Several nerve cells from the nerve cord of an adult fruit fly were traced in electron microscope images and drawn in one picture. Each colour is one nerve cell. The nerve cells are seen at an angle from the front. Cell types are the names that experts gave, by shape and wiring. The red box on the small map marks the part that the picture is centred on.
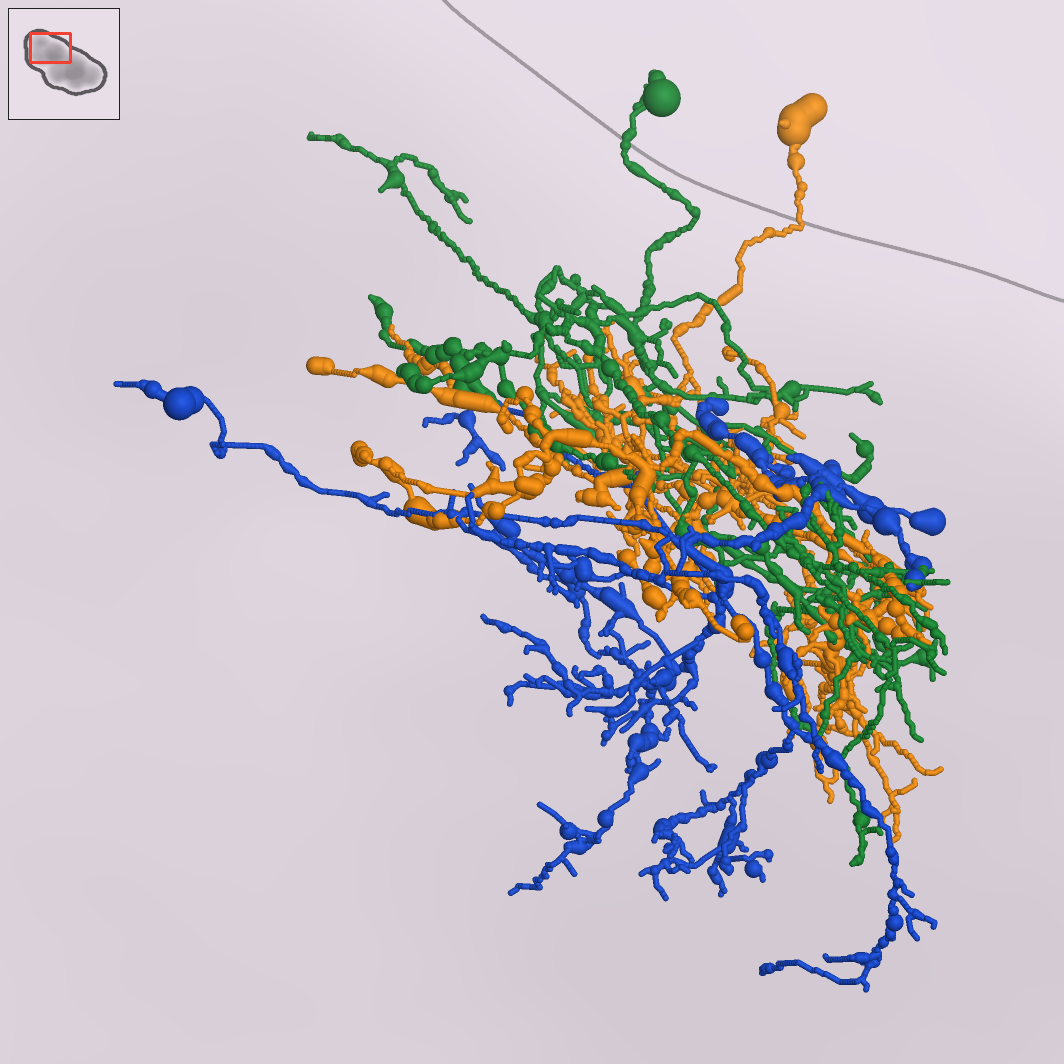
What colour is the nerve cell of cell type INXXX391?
blue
